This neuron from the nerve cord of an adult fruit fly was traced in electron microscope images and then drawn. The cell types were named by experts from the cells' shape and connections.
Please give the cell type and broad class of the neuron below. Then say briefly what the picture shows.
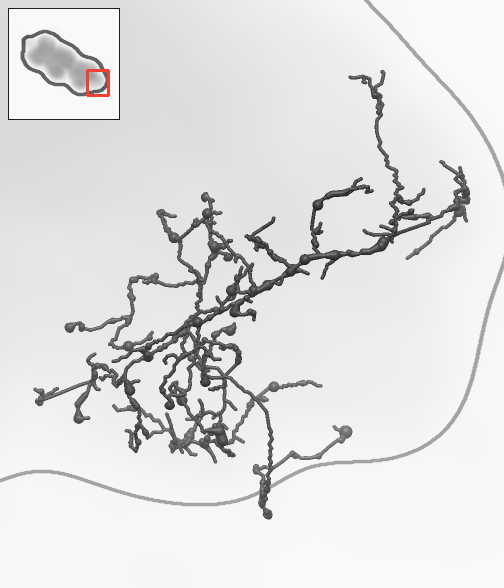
The cell type is INXXX442. Its broad class is nerve-cord intrinsic neuron. Dozens of branch ends can be seen. As drawn here it is about as wide as it is tall.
